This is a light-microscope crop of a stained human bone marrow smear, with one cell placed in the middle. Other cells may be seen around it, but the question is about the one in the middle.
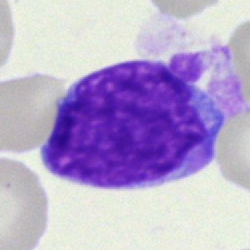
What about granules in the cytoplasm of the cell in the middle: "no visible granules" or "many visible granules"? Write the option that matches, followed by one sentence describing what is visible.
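No visible granules. No granules are visible in the cytoplasm.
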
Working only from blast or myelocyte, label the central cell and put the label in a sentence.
In this smear crop, the middle cell is a blast.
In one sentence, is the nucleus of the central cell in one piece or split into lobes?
Have a look at the nucleus, which is one compact mass, round, oval or kidney-shaped.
